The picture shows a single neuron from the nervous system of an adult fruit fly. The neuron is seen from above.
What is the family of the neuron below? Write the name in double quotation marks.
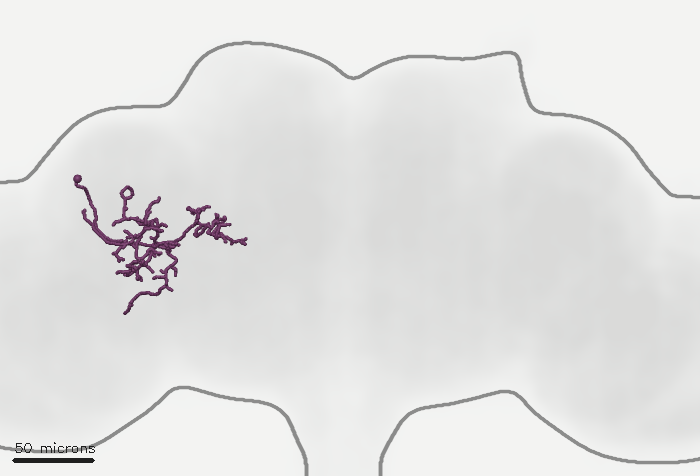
"hemilineage SLPal3_and_SLPal4_dorsal"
